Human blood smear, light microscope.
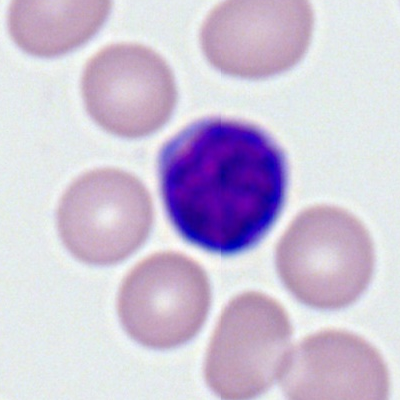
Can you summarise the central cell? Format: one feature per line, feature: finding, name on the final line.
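Outline: roughly round, I'd say
Nucleus: fills almost the whole cell
Chromatin: dark purple, coarsely clumped
Cytoplasm: no granules that I can see
Name: lymphocyte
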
